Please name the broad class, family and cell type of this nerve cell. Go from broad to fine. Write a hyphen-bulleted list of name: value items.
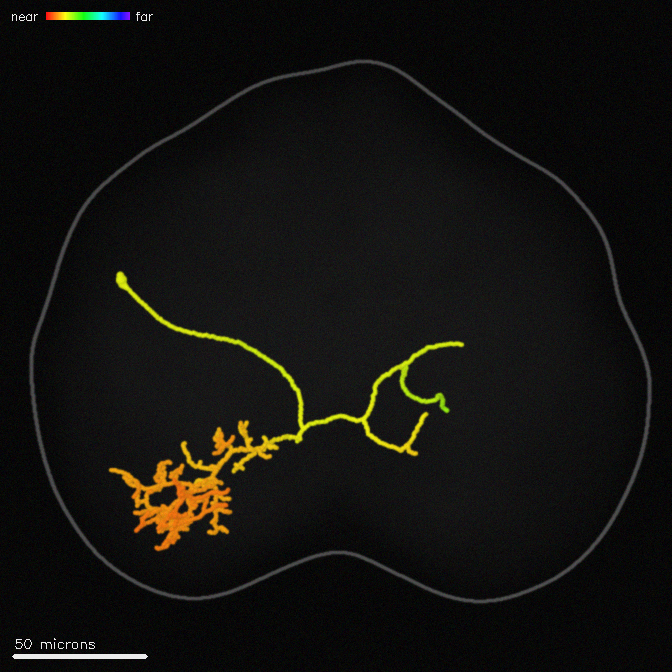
- broad class: nerve-cord intrinsic neuron
- family: hemilineage 23B
- cell type: IN23B074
